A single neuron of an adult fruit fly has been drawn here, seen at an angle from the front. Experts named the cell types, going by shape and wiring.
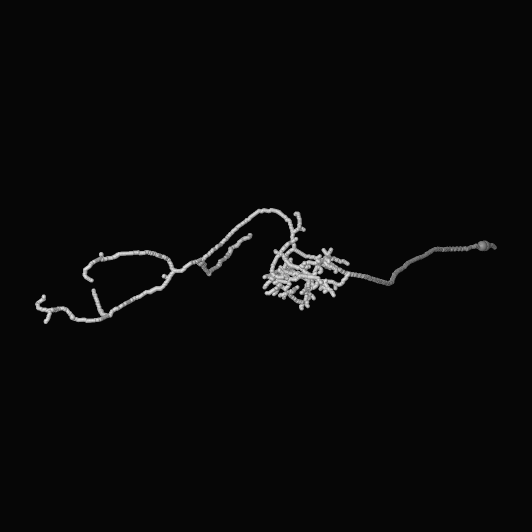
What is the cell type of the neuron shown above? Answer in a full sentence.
The cell type is IN06A124.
